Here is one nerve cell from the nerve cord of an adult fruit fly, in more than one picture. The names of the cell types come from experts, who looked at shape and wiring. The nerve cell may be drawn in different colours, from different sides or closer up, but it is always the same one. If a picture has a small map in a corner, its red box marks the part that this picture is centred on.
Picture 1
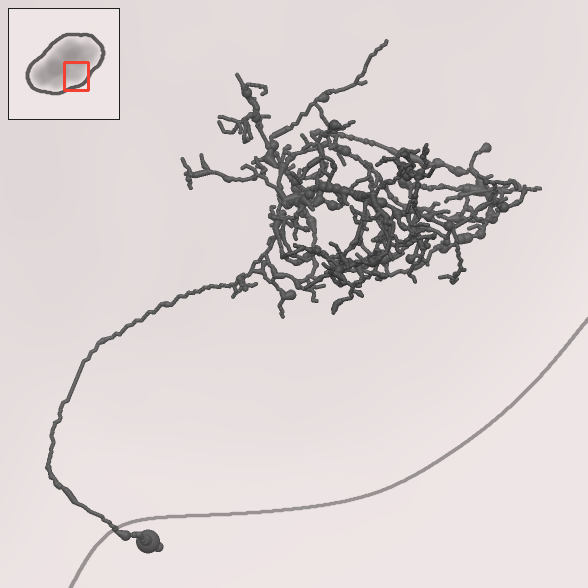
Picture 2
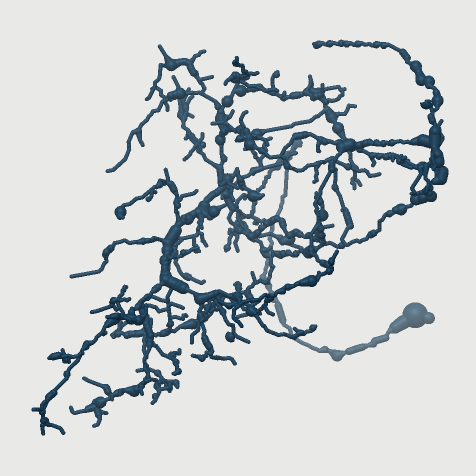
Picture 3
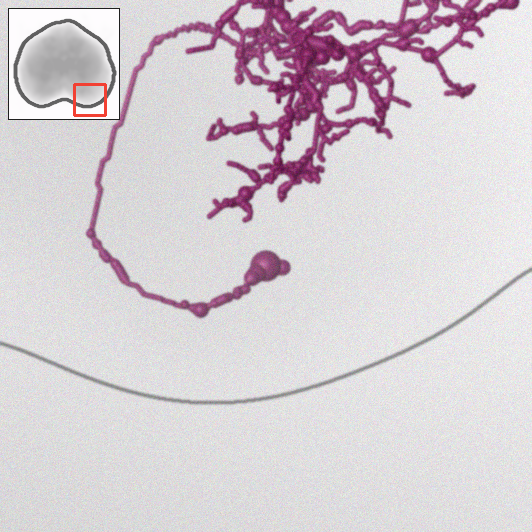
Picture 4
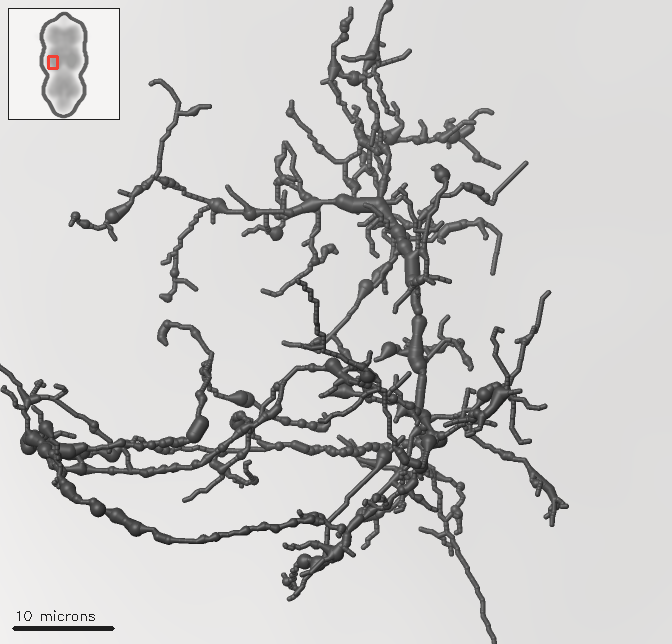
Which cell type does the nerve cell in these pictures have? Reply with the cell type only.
IN20A.22A067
